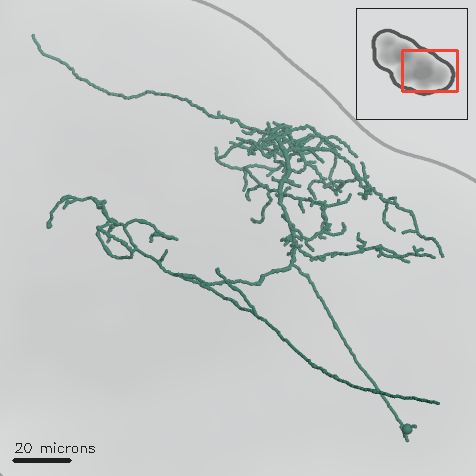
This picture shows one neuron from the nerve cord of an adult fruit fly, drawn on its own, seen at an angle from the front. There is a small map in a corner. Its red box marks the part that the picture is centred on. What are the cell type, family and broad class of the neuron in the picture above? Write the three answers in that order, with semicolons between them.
AN07B049; hemilineage 07B; ascending neuron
